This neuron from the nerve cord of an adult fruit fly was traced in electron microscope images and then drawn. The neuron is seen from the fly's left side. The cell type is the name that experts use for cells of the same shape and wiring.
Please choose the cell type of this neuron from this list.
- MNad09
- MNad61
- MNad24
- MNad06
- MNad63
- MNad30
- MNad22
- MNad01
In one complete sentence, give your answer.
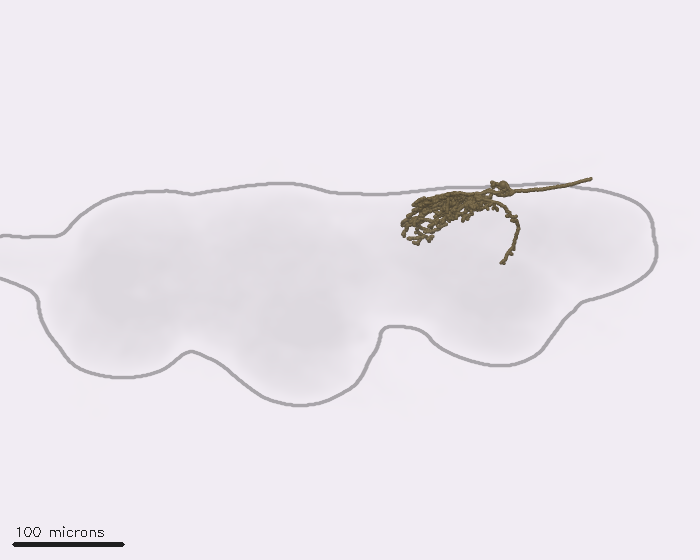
A cell of type MNad30 is what this neuron is.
